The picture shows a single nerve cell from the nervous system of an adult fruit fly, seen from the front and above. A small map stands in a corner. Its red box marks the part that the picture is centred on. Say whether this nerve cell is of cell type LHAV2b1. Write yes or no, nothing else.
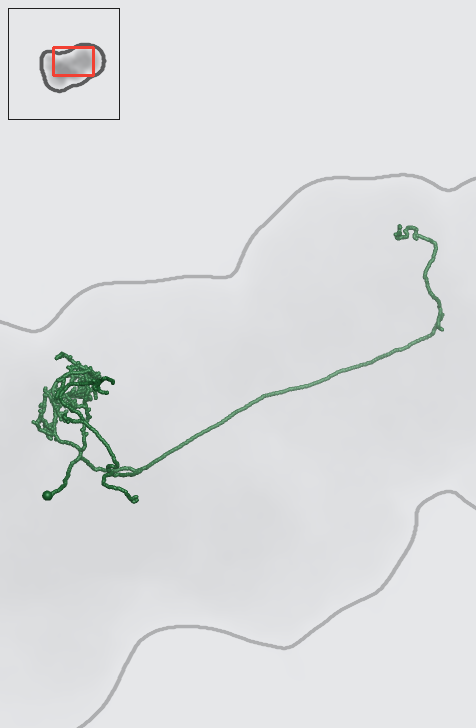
no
